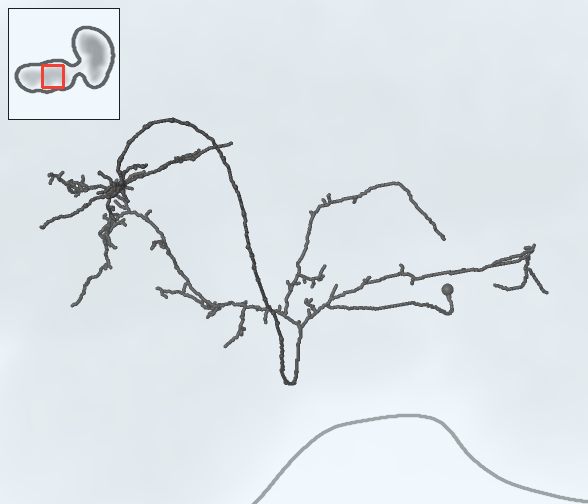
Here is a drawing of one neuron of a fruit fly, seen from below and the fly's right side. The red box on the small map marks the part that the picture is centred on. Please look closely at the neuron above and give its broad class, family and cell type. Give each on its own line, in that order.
nerve-cord intrinsic neuron
hemilineage 01A
IN01A070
